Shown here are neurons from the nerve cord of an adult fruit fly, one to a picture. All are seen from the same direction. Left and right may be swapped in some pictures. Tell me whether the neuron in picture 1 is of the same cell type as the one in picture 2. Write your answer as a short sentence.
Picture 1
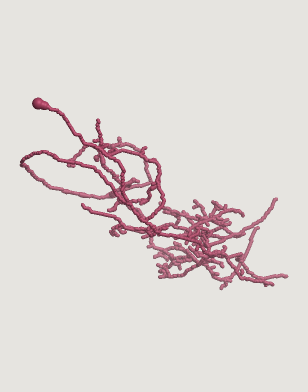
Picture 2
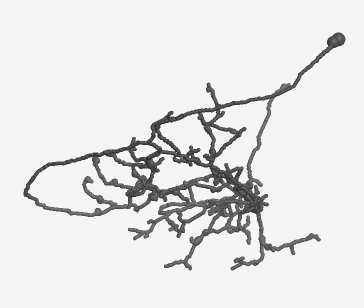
They are of the same cell type.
